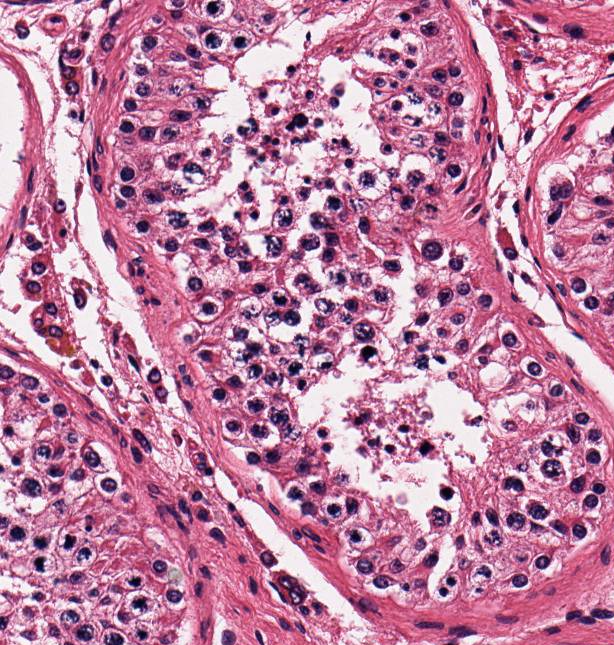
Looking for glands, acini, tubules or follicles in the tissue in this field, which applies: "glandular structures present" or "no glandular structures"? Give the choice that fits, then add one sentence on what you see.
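Glandular structures present. A large, elongated tubule fills the middle of the field and runs from upper left to lower right, with parts of neighbouring tubules at the left, lower left and right edges.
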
